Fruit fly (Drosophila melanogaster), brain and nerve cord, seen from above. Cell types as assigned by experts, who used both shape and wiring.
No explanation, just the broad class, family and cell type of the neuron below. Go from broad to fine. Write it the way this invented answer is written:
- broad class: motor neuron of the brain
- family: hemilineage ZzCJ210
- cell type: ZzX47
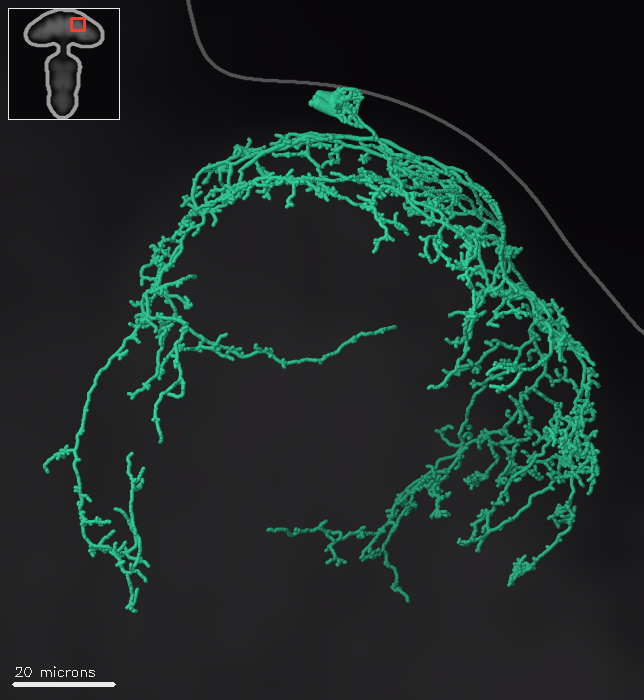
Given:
- broad class: central-brain intrinsic neuron
- family: hemilineage VLPa1_lateral
- cell type: AVLP290_b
